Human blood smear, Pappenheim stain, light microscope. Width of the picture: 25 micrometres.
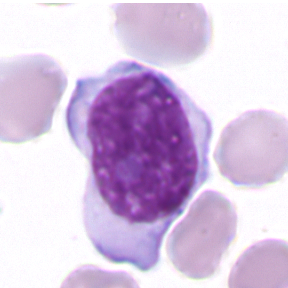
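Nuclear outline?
Not indented, not lobed.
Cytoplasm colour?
Pale blue-grey.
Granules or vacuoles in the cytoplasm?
Neither visible.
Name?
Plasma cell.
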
